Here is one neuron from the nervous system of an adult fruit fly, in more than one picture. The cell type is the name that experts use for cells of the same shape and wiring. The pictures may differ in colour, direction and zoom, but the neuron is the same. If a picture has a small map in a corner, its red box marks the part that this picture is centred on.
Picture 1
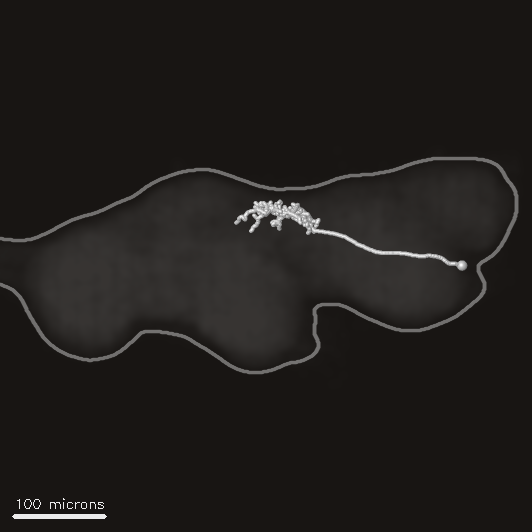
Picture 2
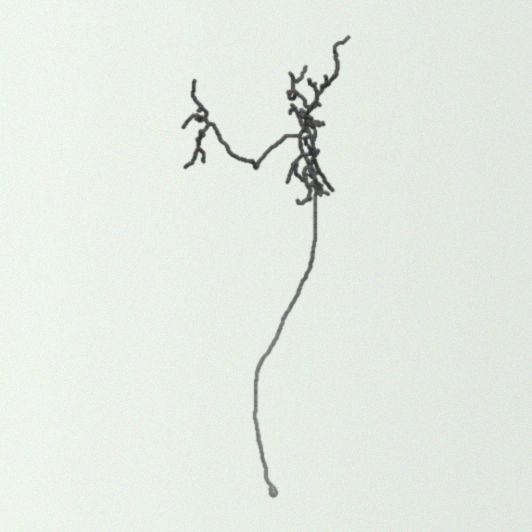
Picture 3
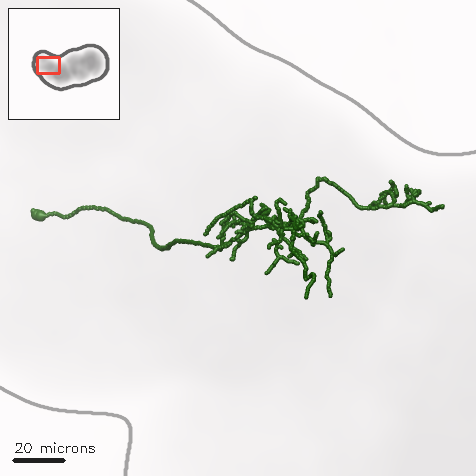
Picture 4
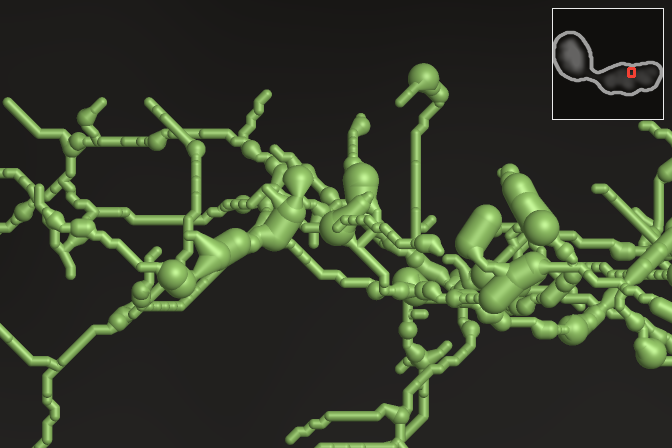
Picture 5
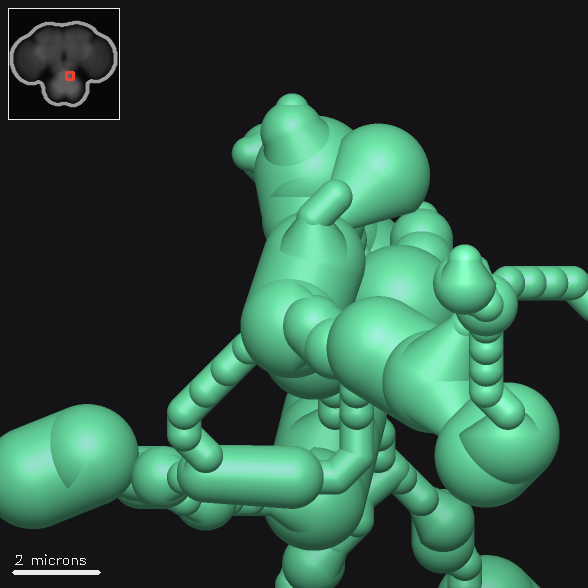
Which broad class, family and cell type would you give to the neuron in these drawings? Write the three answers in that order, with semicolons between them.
nerve-cord intrinsic neuron; hemilineage 06A; IN06A108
